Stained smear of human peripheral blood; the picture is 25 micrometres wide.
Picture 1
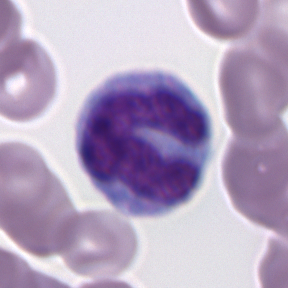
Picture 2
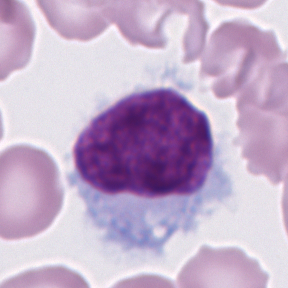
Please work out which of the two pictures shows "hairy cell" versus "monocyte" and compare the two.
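Picture 1 shows a monocyte; picture 2 shows a hairy cell. In picture 1 the cell outline is round and smooth, whereas in picture 2 fine, hair-like projections fringe the edge of the cytoplasm. The monocyte's nucleus is a thick curved band bent around a pale slit in the middle of the cell, with no nucleoli visible, and fills about 60% of a cell about 12 micrometres across. The hairy cell's nucleus, about 12 by 10 micrometres, sits toward the top, with most of the cytoplasm below it. Cytoplasm in the monocyte forms a narrow rim widest at the lower left; in the hairy cell it is pale blue and holds a small clear spot below the nucleus.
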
